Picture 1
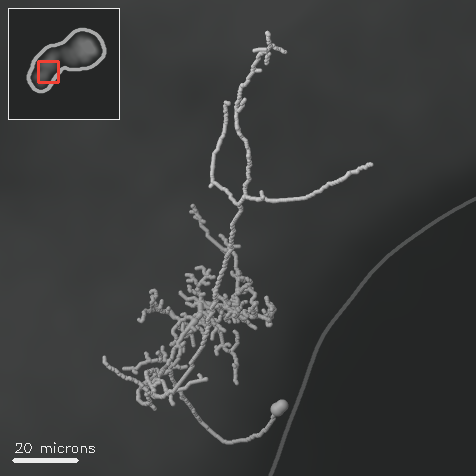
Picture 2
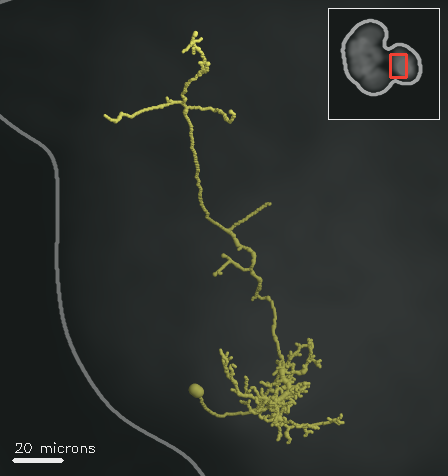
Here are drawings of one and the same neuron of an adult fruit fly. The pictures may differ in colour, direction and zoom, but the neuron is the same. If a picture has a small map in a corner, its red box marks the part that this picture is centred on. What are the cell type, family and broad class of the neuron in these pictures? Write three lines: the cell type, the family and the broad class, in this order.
IN19B091
hemilineage 19B
nerve-cord intrinsic neuron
